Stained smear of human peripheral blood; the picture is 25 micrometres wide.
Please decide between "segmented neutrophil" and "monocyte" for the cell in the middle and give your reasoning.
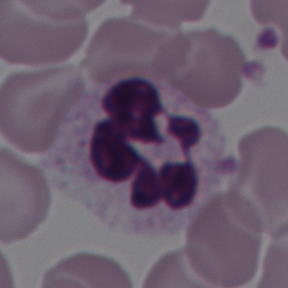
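It's a segmented neutrophil. Look at the nucleus: it is divided into four or more separate lobes, arranged in a ring around a clear space in the middle.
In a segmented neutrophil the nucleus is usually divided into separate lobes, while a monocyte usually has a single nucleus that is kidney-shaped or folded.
You can also see plenty of pale lilac cytoplasm, with fine violet-pink granules scattered through it.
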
